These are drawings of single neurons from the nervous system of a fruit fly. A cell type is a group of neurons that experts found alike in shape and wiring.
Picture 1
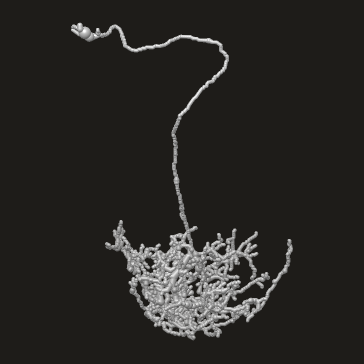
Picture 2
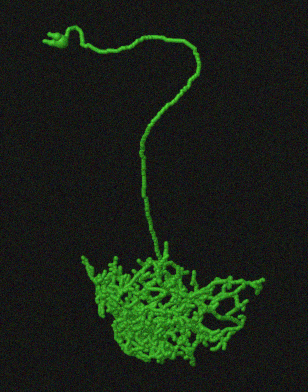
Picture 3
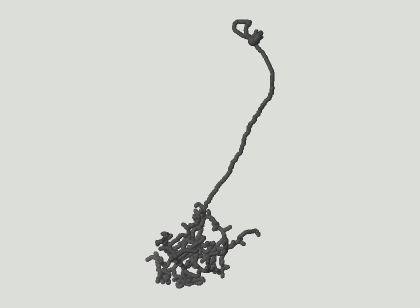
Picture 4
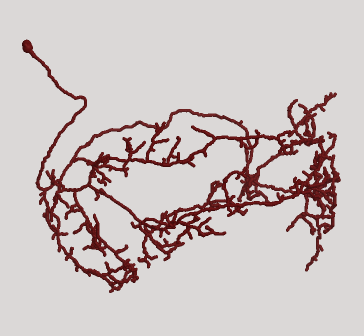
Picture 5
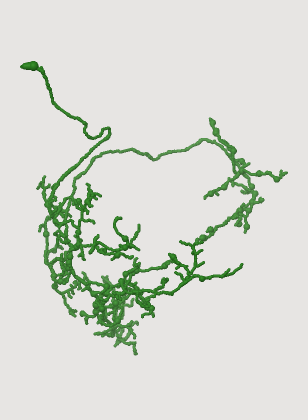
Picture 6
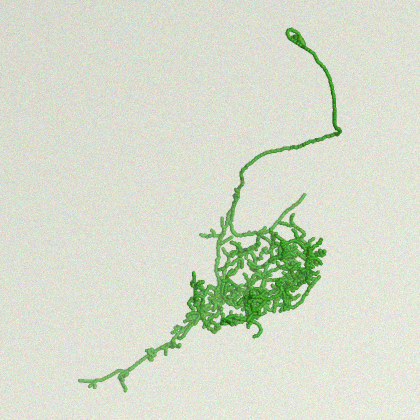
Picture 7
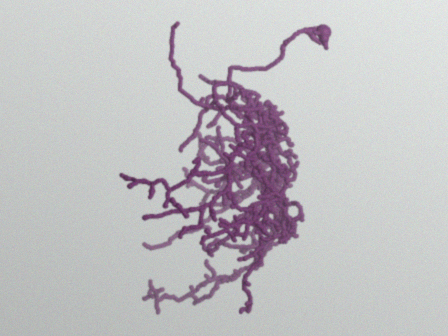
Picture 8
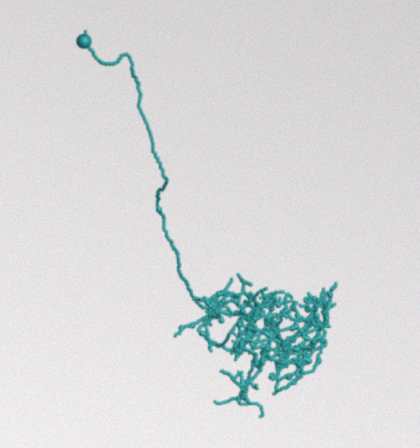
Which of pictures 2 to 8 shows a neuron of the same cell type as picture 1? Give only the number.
2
